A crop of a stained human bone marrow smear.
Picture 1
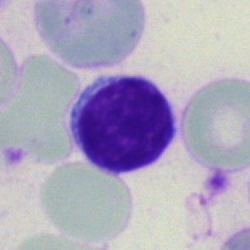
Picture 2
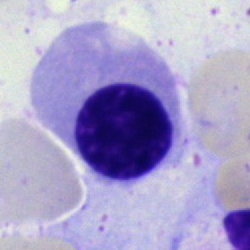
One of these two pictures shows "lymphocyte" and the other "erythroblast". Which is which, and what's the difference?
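Picture 1: lymphocyte. Picture 2: erythroblast. Shared: chromatin dense, dark purple, coarsely clumped; no nucleoli visible. Cytoplasm differs: picture 1 shows only a thin rim, mainly along the left edge; picture 2 has abundant, pale lavender-grey cytoplasm. Nucleus position, picture 2: lower part of the cell, most cytoplasm above it. Outline, picture 1: round and smooth.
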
